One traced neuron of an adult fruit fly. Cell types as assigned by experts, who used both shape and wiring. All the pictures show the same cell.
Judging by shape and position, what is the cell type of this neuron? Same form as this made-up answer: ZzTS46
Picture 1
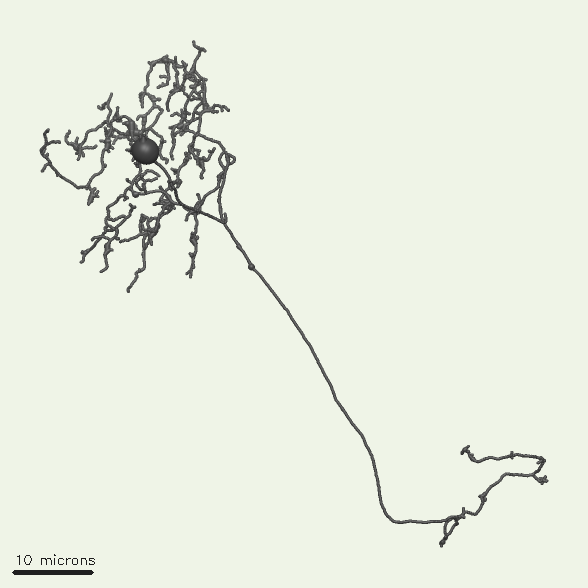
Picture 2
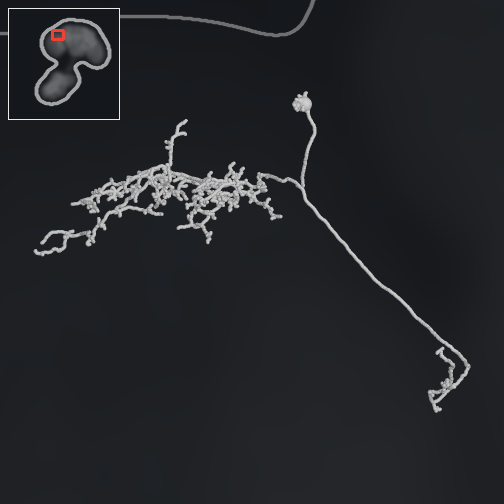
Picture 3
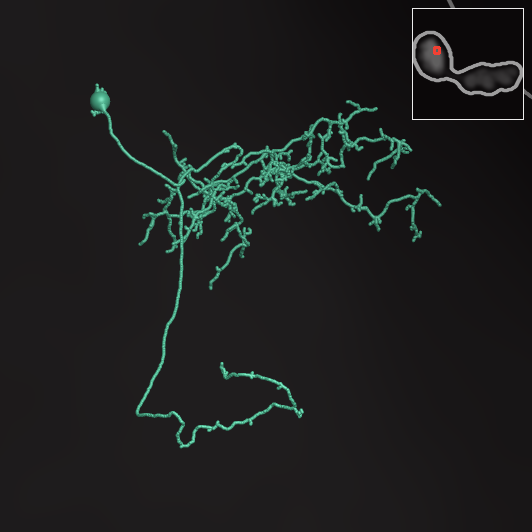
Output: MeLo6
